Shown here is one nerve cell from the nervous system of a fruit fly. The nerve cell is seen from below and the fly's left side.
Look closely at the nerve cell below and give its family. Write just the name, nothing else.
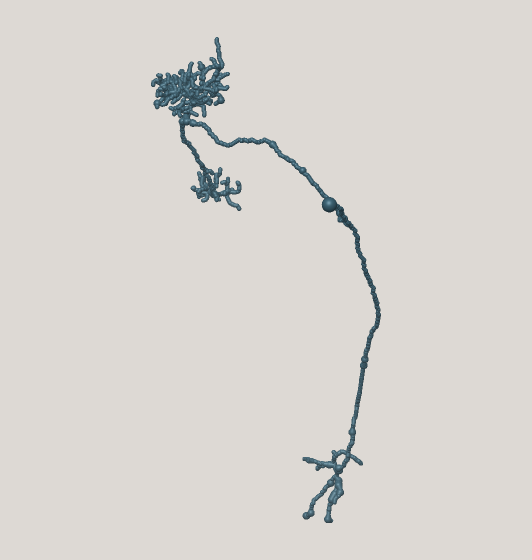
LLPC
